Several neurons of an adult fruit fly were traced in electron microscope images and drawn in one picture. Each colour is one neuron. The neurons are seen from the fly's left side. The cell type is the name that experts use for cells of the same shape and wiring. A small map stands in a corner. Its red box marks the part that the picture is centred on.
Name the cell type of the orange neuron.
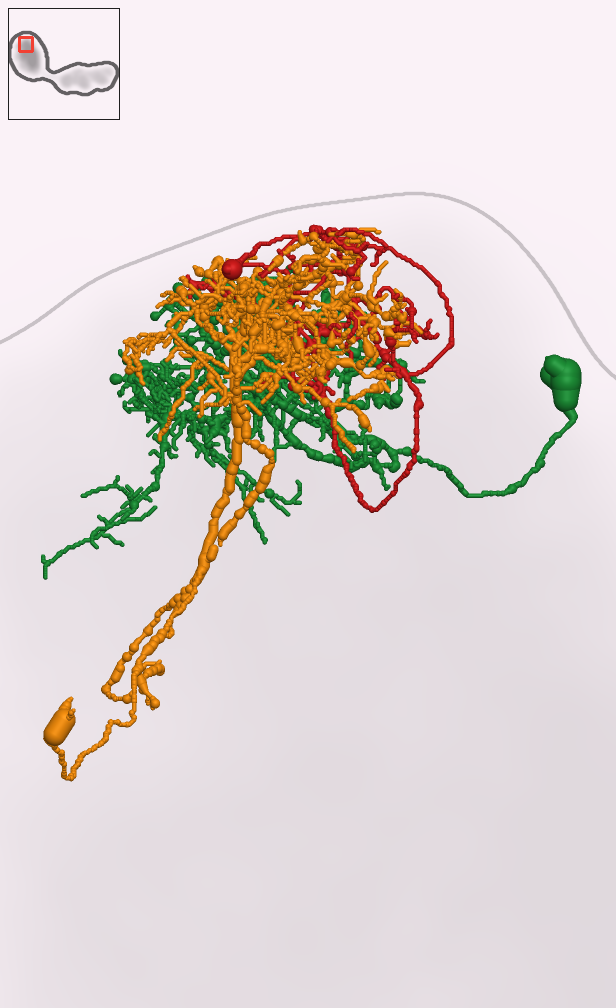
SIP026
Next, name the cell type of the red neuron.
CB2572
